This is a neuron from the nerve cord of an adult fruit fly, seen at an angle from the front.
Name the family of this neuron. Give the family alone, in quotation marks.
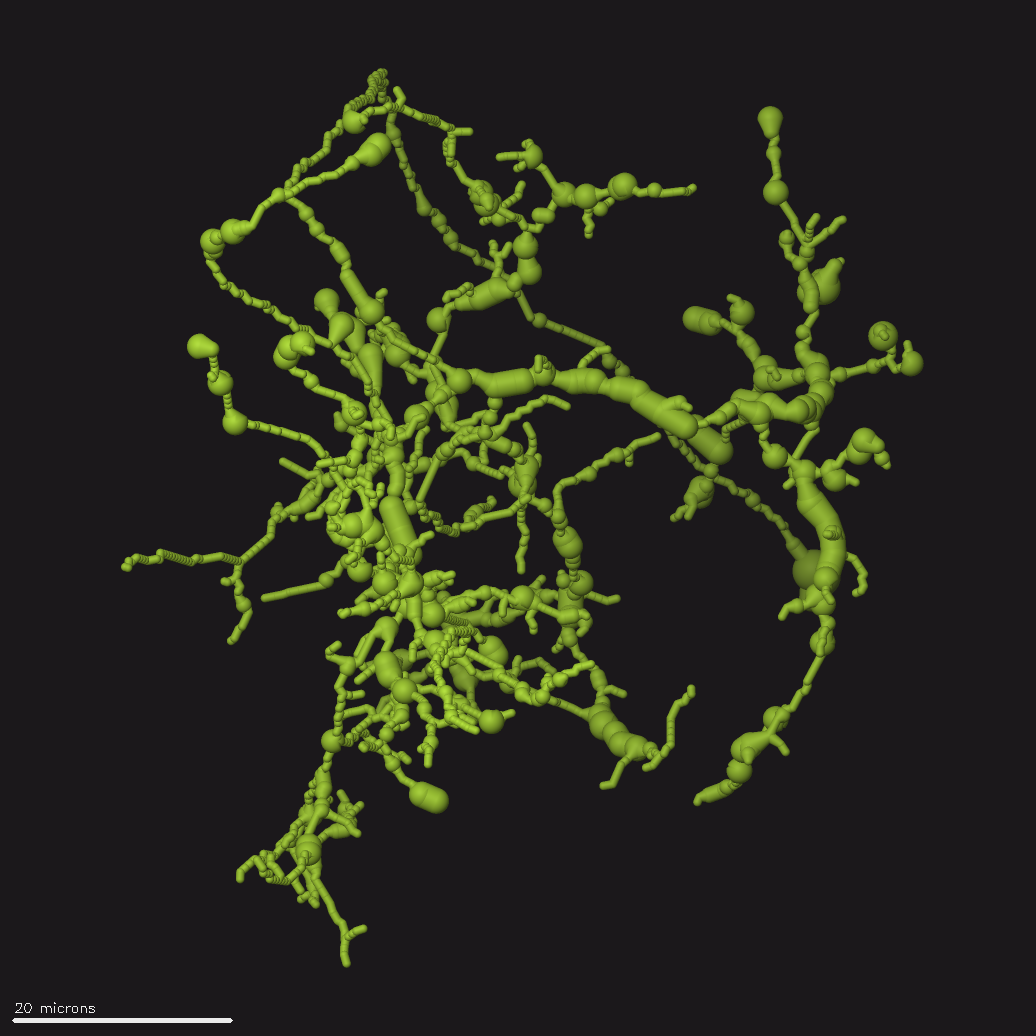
"hemilineage 21A"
